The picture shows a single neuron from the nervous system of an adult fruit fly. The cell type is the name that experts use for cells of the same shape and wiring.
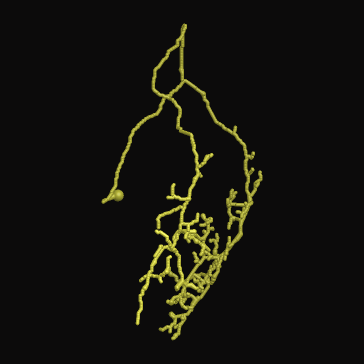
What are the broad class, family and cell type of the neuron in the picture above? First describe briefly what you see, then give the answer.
Dozens of branch ends can be seen. In this view it is taller than it is wide. This is an optic-lobe intrinsic neuron. The family is LPi. Its cell type is LPi2d.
